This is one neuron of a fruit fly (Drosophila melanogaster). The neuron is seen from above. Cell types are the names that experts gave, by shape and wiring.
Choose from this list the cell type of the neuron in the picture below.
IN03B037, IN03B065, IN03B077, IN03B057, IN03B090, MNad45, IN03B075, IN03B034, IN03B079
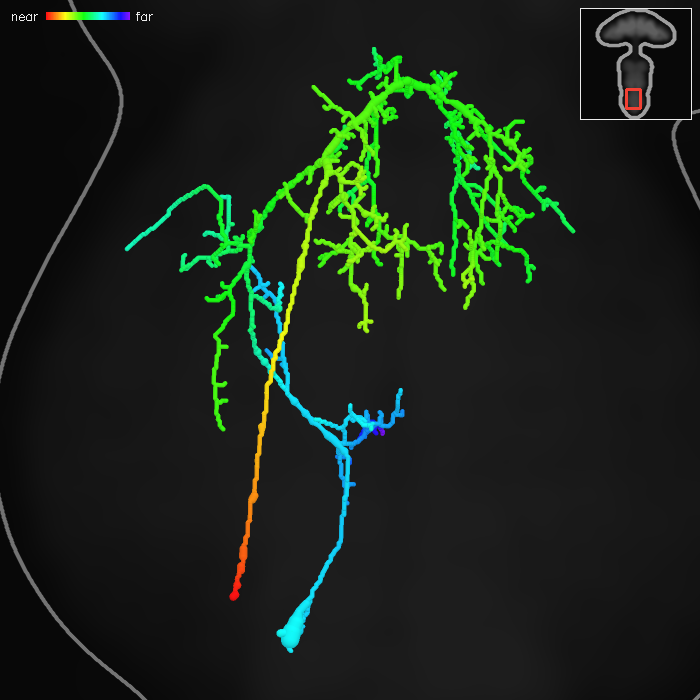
MNad45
